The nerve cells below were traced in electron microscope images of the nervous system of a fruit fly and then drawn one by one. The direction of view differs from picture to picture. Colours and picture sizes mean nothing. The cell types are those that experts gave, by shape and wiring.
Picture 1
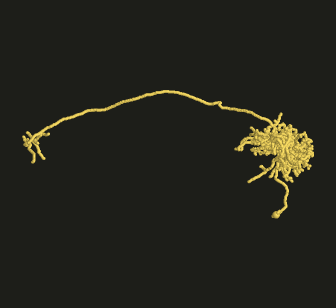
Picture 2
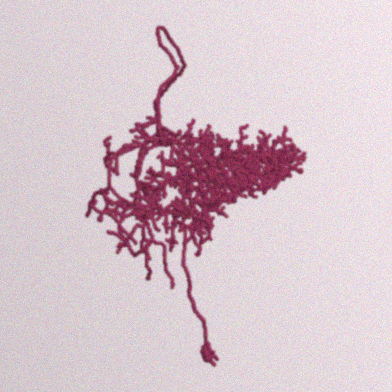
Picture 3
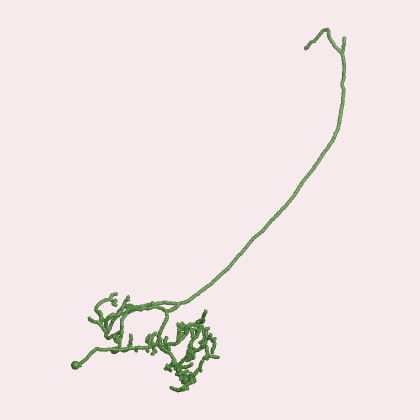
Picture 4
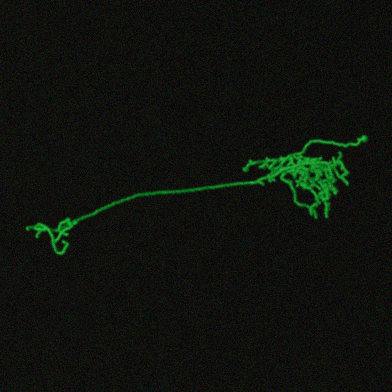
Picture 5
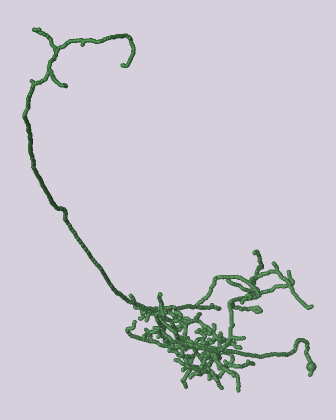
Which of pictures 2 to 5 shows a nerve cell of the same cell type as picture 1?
2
